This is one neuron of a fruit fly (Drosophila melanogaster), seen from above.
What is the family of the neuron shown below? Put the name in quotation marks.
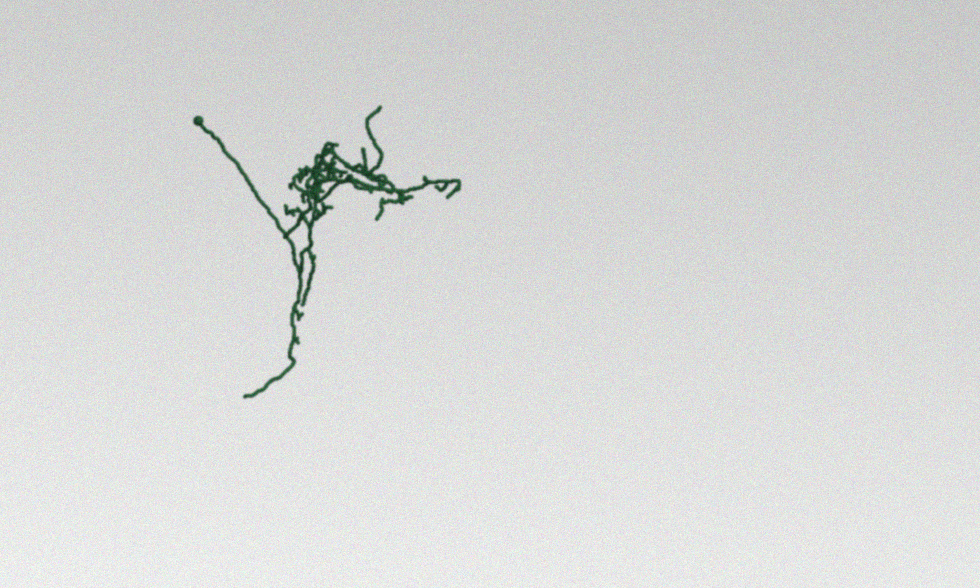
"hemilineage LALa1_posterior"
